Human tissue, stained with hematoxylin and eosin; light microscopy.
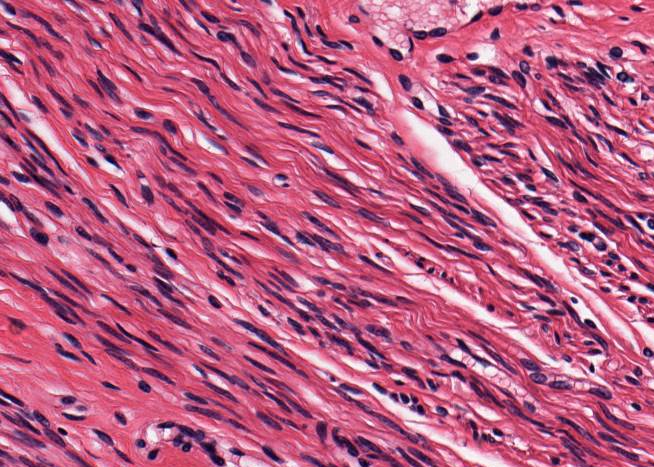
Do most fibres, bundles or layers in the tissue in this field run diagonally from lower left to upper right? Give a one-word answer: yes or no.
No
